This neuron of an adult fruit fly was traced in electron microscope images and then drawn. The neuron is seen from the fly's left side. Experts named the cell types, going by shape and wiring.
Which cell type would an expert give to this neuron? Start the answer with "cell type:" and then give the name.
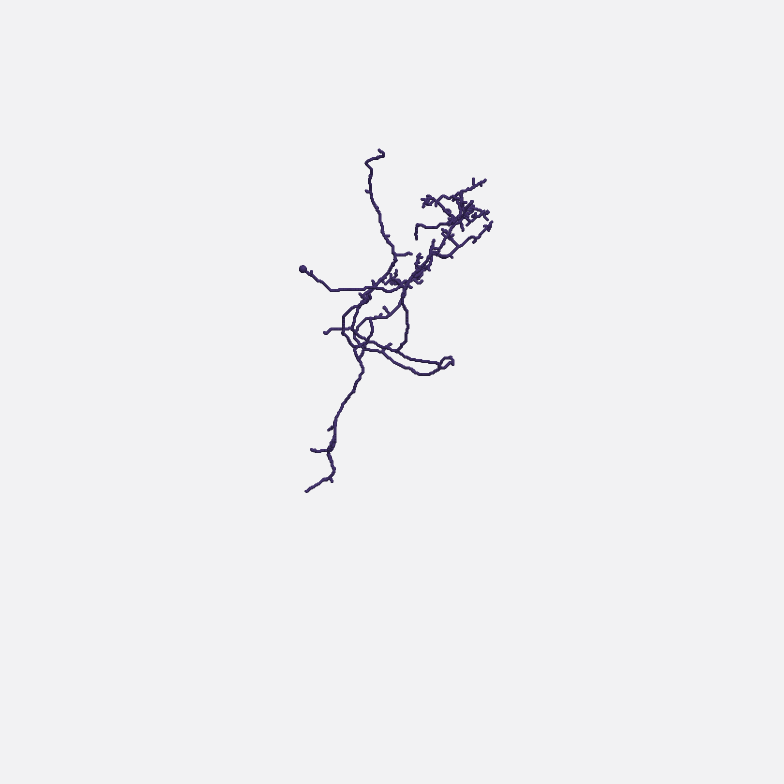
cell type: LHAV2g2_a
